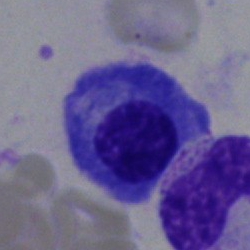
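Plasma cell, stained bone marrow smear. Its border looks irregular and slightly wavy, not smoothly round. The chromatin is dark and coarsely clumped, and a paler cytoplasmic zone sits beside the nucleus on its upper-left side. I see no distinct granules in the cytoplasm.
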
